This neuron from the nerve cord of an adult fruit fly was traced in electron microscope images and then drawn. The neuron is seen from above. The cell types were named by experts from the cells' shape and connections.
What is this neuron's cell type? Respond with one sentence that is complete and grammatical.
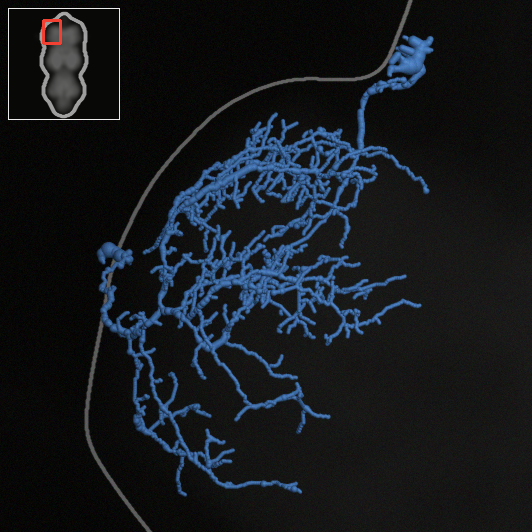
The neuron is categorized under cell type Sternal adductor MN.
